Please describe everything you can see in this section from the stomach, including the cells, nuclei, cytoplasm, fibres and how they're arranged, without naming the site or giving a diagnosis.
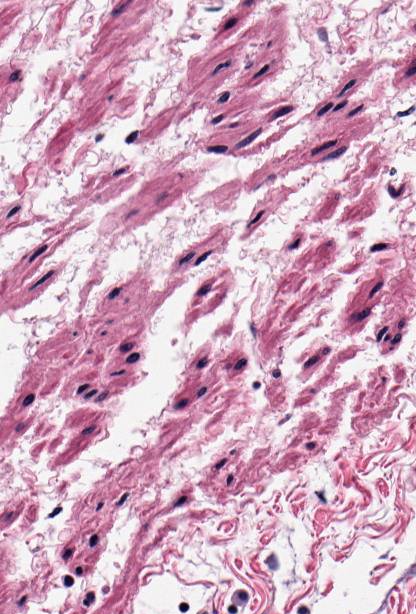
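Within the bundles, the nuclei are elongated with blunt, rounded ends. The muscle cells show pink, eosinophilic, finely fibrillar cytoplasm. In the lower right corner there are wavy pink collagen fibres containing few nuclei. No fat cells are seen in the field.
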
